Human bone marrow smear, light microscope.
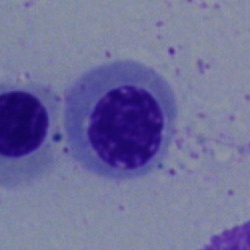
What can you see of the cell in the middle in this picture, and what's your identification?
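A smooth, round outline encloses the cell. Its nucleus lies off-centre, toward the lower right, and contains dark purple, coarsely clumped chromatin. The surrounding cytoplasm is pale greyish blue. This is an erythroblast.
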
